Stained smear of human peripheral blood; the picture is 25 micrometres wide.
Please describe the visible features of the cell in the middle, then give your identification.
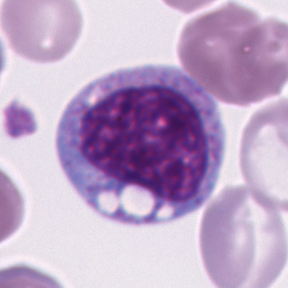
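Round, smooth outline, with no projections or blebs coming off the surface. The cell is about 14 micrometres across. Its nucleus is oval and unlobed, about 12 by 10 micrometres, and fills about 60% of the cell's area. Below the nucleus, the cytoplasm holds a cluster of three clear round vacuoles. That one's a promyelocyte.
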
